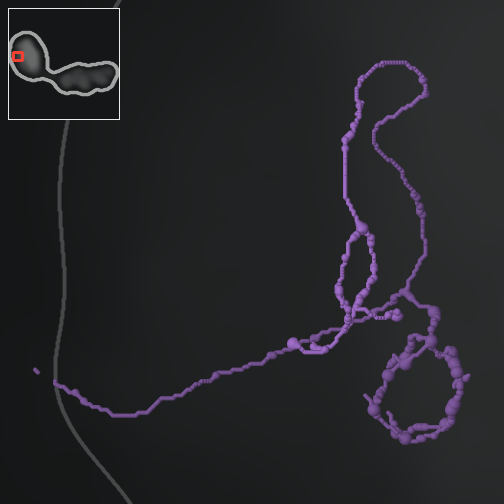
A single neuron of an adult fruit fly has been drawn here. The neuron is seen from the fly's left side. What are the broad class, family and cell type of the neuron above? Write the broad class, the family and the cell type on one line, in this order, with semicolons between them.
sensory neuron entering the brain; class olfactory; ORN_VL2p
